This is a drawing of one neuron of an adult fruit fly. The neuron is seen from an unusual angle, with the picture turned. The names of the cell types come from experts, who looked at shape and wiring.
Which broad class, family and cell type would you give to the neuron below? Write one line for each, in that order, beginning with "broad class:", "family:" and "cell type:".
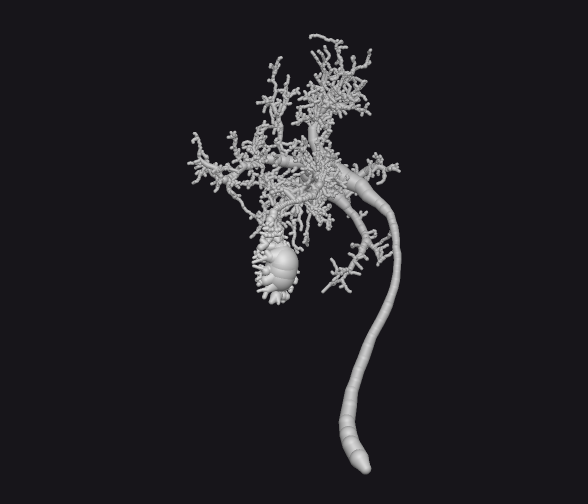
broad class: motor neuron of the nerve cord
family: hemilineage 16B
cell type: i1 MN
